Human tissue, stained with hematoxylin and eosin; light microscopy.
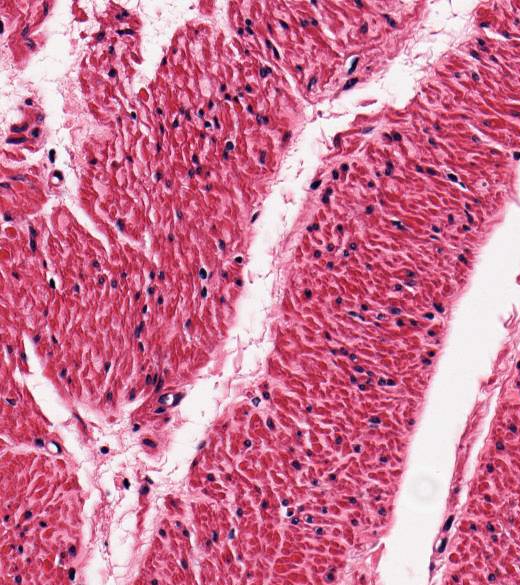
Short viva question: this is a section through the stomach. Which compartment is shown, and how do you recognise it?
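That's smooth muscle, in big bundles split by pale clefts running diagonally from upper right to lower left. The cytoplasm is a deep, uniform pink-red, and you won't find cross-striations. Nuclei are small, dark, ovoid to elongated, scattered singly through the bundles.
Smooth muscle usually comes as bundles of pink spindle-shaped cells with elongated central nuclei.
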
